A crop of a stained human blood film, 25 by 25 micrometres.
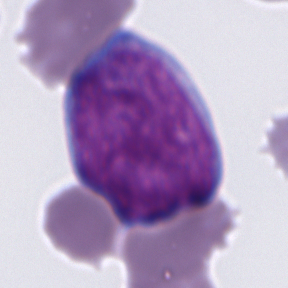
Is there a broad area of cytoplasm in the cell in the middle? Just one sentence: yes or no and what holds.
No, most of the cell is taken up by its nucleus.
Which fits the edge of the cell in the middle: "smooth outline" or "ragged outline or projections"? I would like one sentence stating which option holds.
The edge of the cell is smooth and even.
